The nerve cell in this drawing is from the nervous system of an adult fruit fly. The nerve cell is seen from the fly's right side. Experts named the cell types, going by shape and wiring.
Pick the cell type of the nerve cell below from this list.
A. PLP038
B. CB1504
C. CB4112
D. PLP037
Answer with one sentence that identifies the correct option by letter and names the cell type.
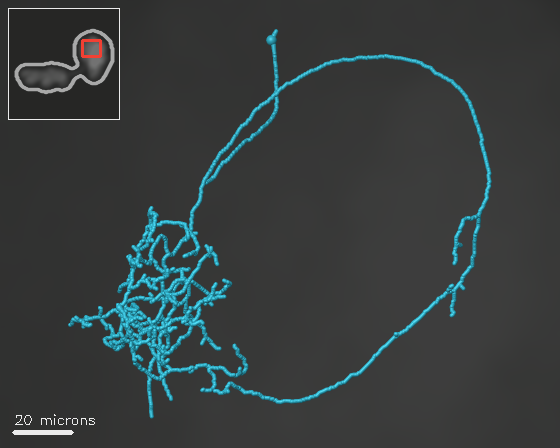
It is as PLP037, option D, that the nerve cell is typed.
